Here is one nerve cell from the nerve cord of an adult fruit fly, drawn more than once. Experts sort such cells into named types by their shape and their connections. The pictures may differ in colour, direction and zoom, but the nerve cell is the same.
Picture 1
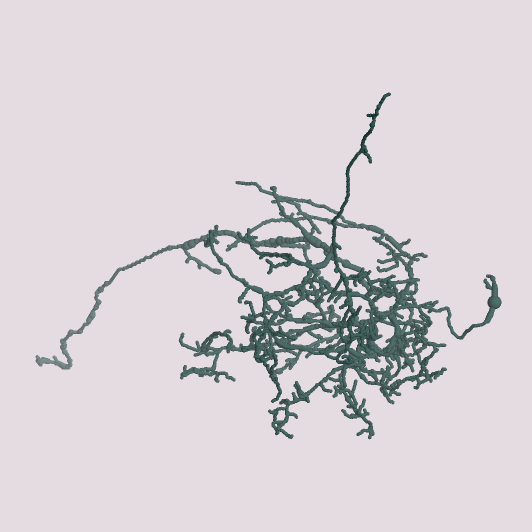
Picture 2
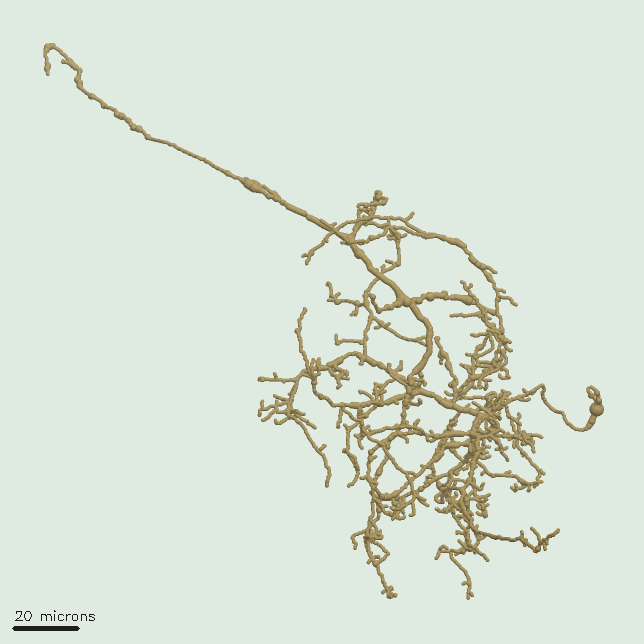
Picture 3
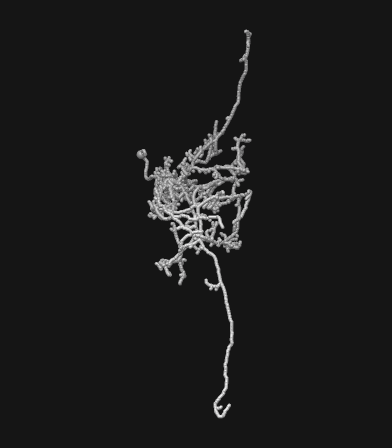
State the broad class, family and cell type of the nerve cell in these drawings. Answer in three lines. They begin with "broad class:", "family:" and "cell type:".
broad class: nerve-cord intrinsic neuron
family: hemilineage 17A
cell type: IN17A035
